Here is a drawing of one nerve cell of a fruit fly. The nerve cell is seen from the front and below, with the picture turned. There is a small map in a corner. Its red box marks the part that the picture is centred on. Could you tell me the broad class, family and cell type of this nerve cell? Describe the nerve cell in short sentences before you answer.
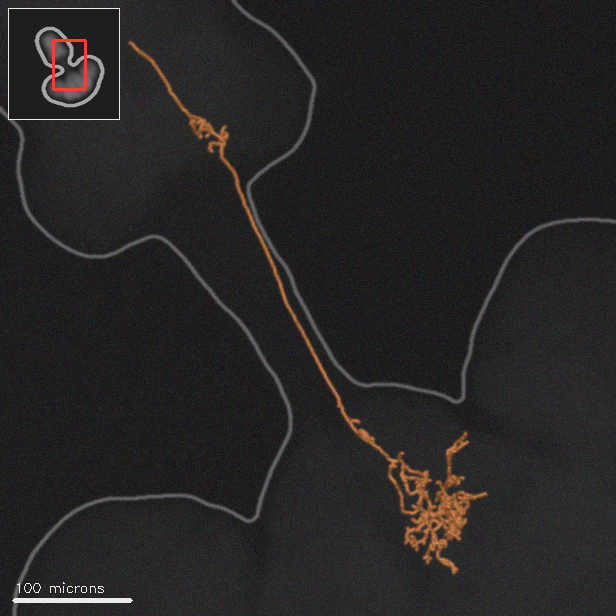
It runs through the neck, between the brain and the nerve cord. From top to bottom in the picture it spans about 450 microns. This is a descending neuron. The family is DNpe. The cell type is DNpe004.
